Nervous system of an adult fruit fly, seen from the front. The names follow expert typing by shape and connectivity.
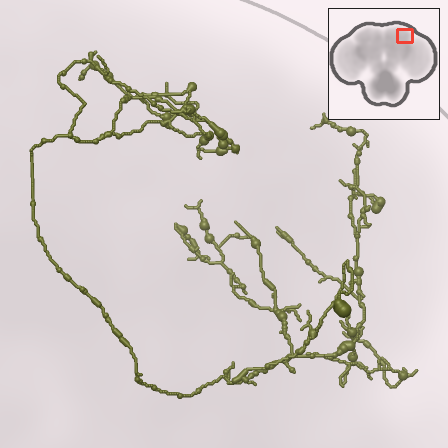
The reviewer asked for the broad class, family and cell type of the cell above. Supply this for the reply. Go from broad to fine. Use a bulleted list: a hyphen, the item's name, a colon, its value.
- broad class: central-brain intrinsic neuron
- family: hemilineage SLPal2
- cell type: LHAD1a4_b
